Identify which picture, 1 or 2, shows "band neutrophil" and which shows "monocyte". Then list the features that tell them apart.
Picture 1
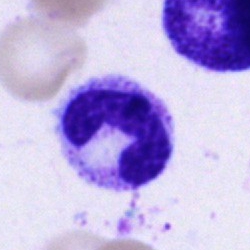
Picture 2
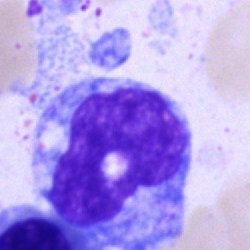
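Picture 1 holds the band neutrophil; picture 2 holds the monocyte. In picture 1, I notice the nucleus curved into a horseshoe, its opening toward the lower left, inside a round outline. Its chromatin looks dark purple and coarsely clumped, and I can't find any nucleoli.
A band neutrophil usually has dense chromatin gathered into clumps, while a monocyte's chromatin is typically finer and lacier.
The cytoplasm sets them apart as well: pale with a faint lilac tint in picture 1, a moderate rim of pale blue around the nucleus in picture 2.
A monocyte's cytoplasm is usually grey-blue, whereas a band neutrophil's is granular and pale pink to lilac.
In picture 2, I also see a small round clear spot near the centre of the nucleus, and a pale, nearly unstained area in the cytoplasm to the left of the nucleus. The dark nucleus of another cell sits at the bottom-left corner of that picture.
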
